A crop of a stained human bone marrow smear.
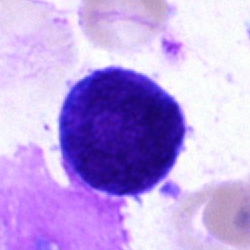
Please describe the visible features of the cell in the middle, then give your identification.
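Start with the outline: it is round. Now the chromatin, which is dense and dark blue-purple throughout the cell. Look for a nucleolus, and you will find none that can be made out. No vacuoles are seen in the cell either. What we have here is a blast.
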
